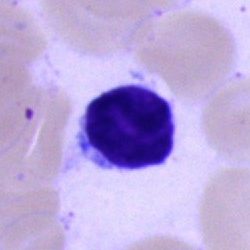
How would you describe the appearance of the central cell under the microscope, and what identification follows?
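Chromatin first: very dark purple and densely condensed throughout the nucleus. Nucleoli next: none can be seen. Cytoplasm last: scant and pale blue, with no visible granules. This central cell is a lymphocyte.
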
